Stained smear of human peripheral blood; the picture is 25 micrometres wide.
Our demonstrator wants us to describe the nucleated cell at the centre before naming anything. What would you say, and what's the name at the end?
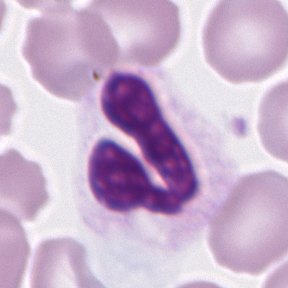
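A smooth, roughly oval outline encloses a nucleus folded into two main lobes, separated by a narrow cleft. Fine, faint lilac granules lie in the cytoplasm, where no vacuoles are seen. The cell is a segmented neutrophil.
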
